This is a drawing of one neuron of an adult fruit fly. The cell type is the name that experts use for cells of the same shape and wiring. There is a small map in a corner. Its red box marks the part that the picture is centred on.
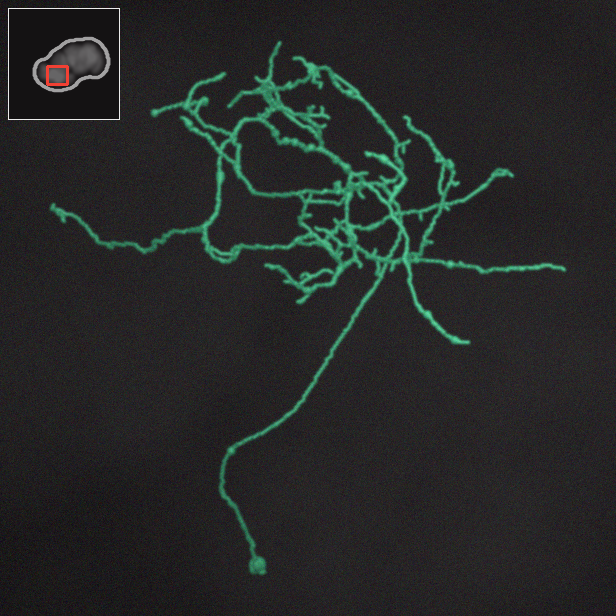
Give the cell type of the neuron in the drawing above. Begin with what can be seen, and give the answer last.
Dozens of branch ends can be seen. As drawn here it is about as wide as it is tall. Its broad class is nerve-cord intrinsic neuron. The cell type is IN06A088.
